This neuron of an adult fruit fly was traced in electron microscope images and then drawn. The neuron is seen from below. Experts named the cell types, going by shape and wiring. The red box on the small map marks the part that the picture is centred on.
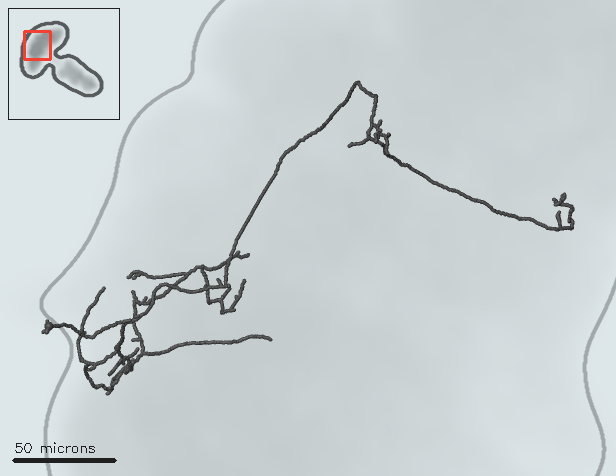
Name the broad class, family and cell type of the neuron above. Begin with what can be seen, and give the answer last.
It lies in the brain. From left to right in the picture it spans about 250 microns. Its broad class is central-brain intrinsic neuron. Its family is hemilineage AOTUv3_ventral. It is of cell type AOTU038.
